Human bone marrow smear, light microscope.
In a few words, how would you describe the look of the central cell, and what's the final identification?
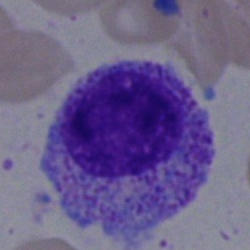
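Dark purple chromatin stains the nucleus throughout. Below the nucleus, the cytoplasm forms a broad crescent on a pale bluish-lilac background, with numerous purple-red granules scattered through it. The name for this cell is myelocyte.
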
